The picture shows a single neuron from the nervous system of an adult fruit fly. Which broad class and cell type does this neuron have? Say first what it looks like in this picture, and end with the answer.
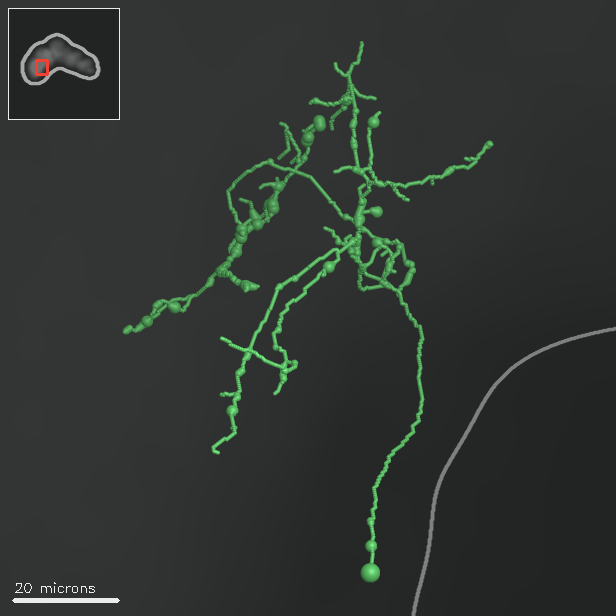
The cell body is at the bottom of the picture. From top to bottom in the picture it spans about 100 microns. Dozens of branch ends can be seen. It is a central-brain intrinsic neuron. Its cell type is CB1844.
